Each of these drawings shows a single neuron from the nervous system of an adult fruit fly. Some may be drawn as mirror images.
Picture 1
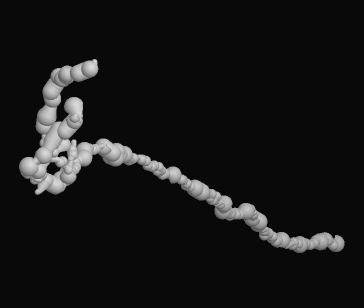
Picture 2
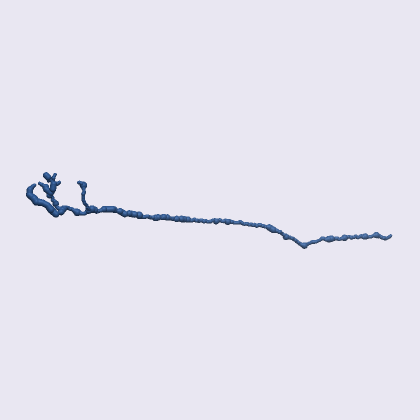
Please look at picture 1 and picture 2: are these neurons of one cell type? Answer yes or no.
yes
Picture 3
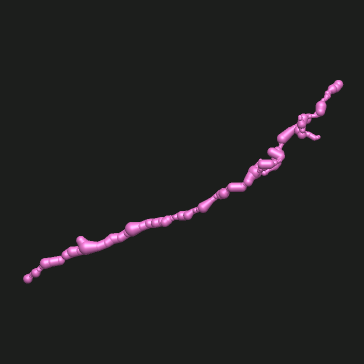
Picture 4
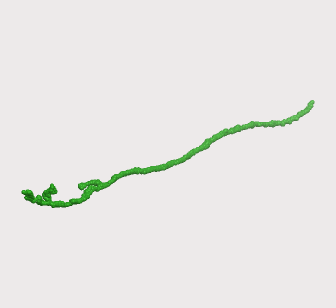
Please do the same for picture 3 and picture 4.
no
